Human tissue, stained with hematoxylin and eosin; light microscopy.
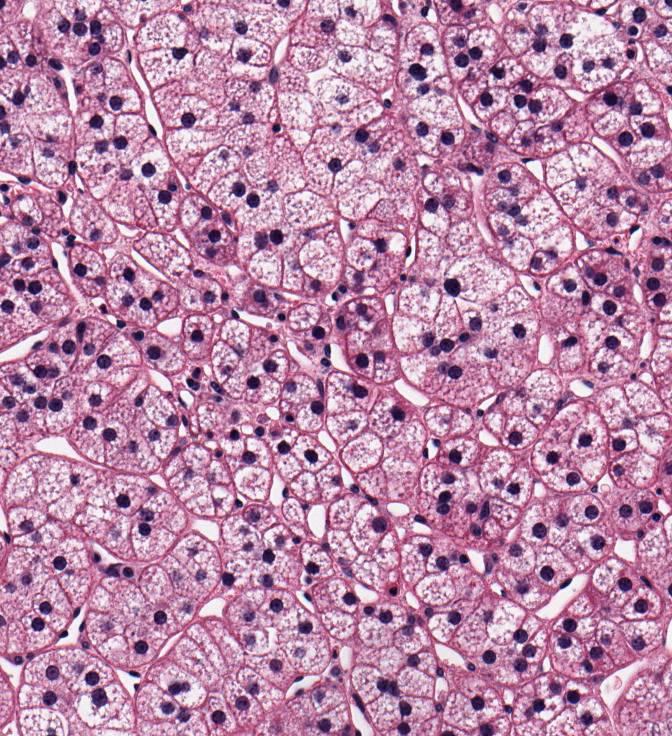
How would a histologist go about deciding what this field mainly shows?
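Zona fasciculata of the adrenal gland, I think. What decides it is the cytoplasm: abundant, pale, finely vacuolated and foamy.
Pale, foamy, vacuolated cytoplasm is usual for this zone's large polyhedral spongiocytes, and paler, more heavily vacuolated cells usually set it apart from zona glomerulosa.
The cells sit in rounded nests and short cords between thin pink septa, each sharply outlined by a thin pink membrane. Narrow, empty, slit-like spaces with thin walls run between the nests throughout.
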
